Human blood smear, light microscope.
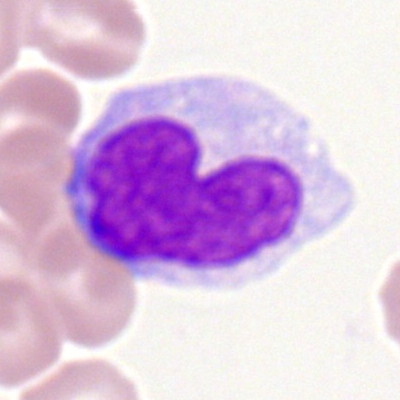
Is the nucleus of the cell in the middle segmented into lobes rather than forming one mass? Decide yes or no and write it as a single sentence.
No, rather than lobes, the nucleus is one compact round, oval or kidney-shaped mass.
